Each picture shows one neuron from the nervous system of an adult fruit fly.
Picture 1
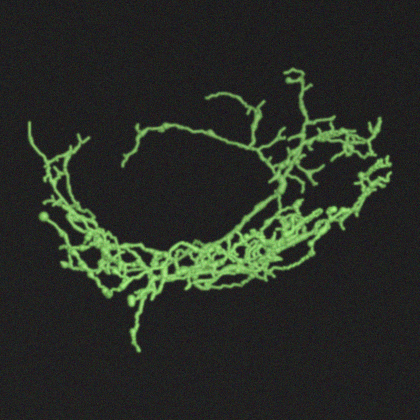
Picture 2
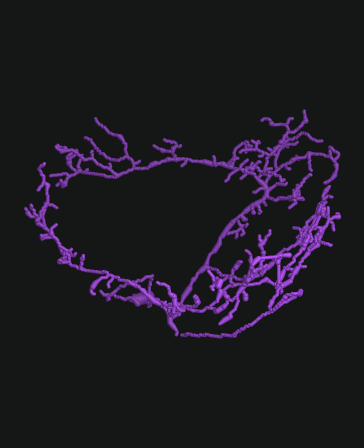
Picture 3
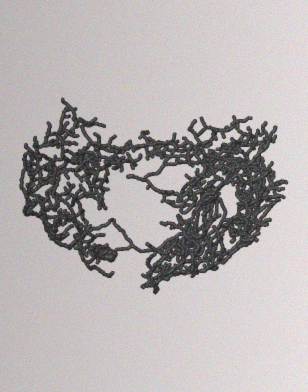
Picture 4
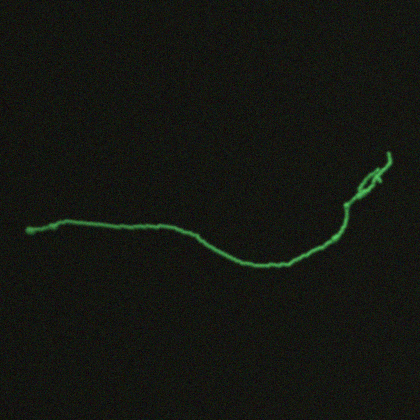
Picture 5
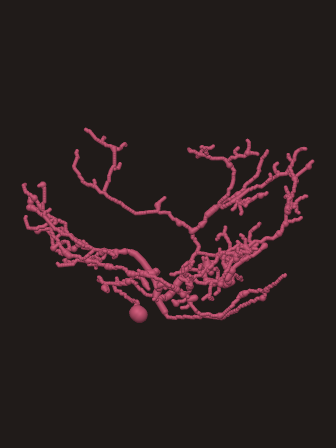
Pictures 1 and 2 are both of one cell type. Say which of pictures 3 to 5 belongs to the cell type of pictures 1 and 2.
5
